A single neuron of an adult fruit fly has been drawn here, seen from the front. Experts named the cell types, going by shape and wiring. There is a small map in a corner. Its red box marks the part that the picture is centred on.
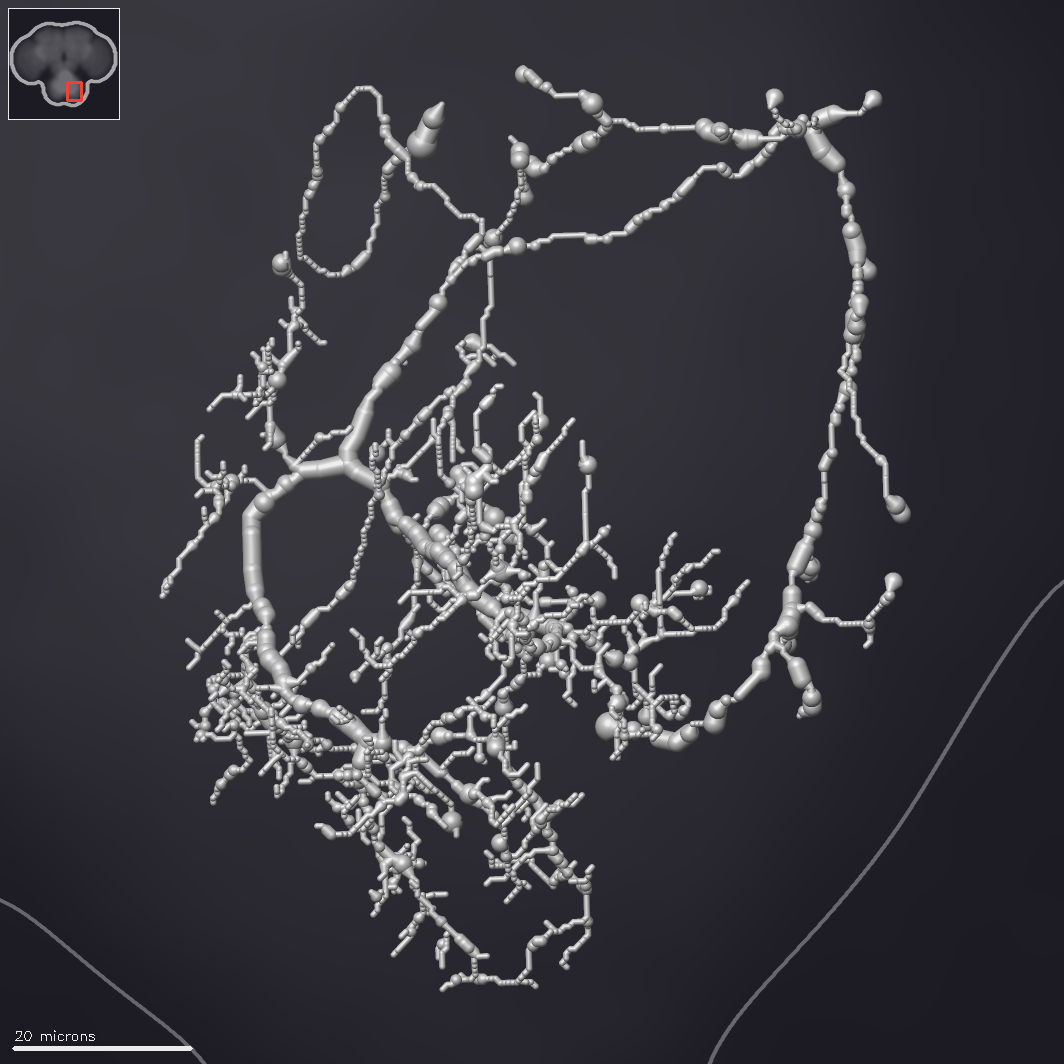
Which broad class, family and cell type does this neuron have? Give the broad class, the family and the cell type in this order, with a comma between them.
nerve-cord intrinsic neuron, hemilineage 03A, IN03A027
